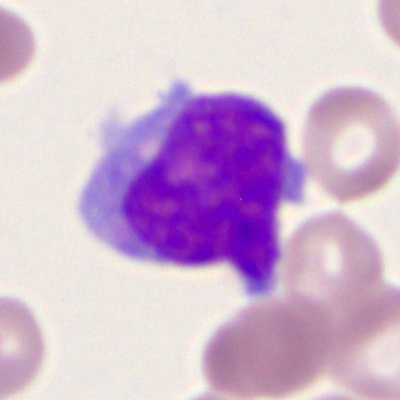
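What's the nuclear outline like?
Irregular and angular.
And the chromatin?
Dark purple and clumped, with paler patches between the clumps.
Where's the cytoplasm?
It's pale blue and lies mostly to the left of the nucleus.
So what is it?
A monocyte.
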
